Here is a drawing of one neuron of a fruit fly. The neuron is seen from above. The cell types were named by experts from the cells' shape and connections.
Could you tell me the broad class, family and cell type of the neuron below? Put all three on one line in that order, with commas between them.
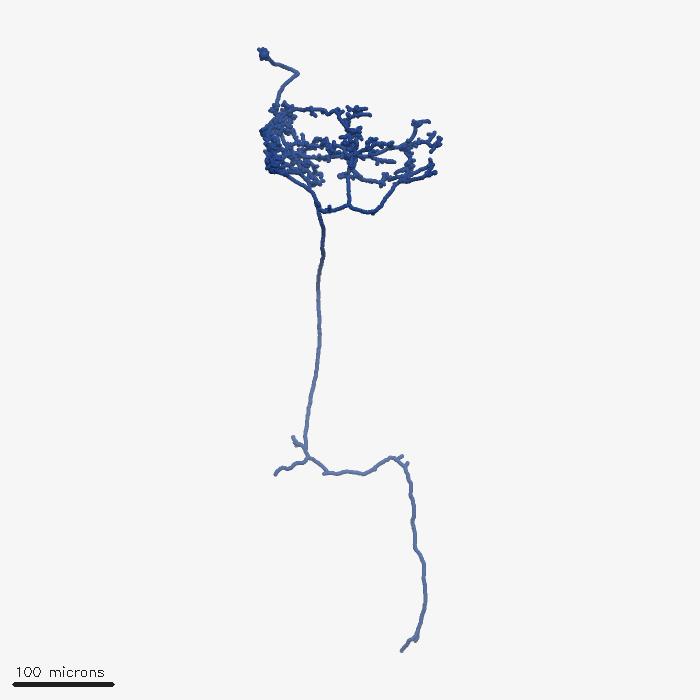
descending neuron, DNge, DNge004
